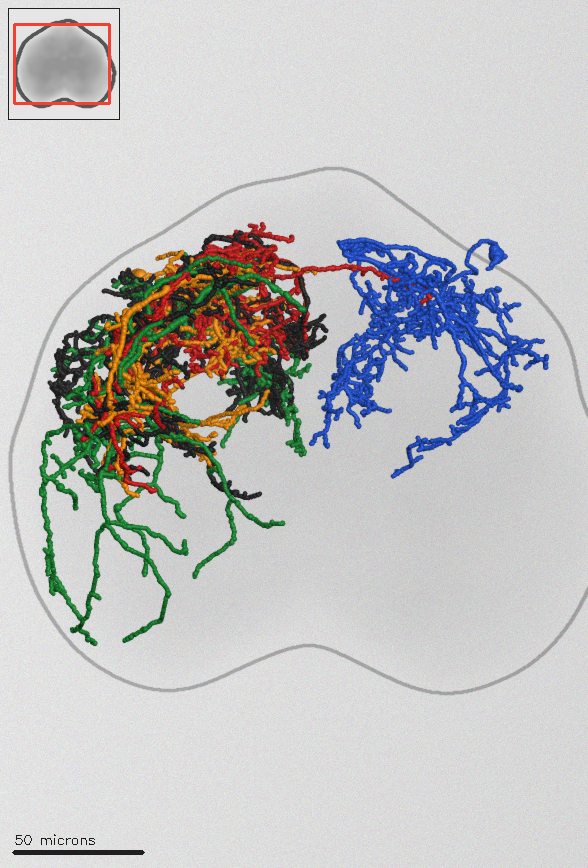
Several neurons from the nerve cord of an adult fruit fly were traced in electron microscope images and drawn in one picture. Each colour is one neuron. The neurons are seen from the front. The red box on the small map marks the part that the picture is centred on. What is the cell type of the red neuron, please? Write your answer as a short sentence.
The cell type is IN02A010.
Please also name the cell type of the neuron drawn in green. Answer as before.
The cell type is IN03A003.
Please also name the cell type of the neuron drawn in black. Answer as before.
The cell type is IN02A004.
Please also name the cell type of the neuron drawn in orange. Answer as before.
The cell type is IN03A011.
